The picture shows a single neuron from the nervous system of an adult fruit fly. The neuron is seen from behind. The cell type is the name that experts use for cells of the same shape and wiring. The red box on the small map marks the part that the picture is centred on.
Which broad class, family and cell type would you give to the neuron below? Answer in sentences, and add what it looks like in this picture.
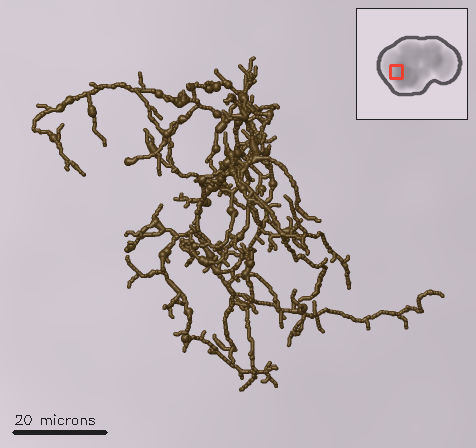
Its broad class is nerve-cord intrinsic neuron. Its family is hemilineage 20A.22A. The cell type is IN20A.22A024. The drawing shows no cell body. From left to right in the picture it spans about 90 microns. The picture shows dozens of branch ends.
